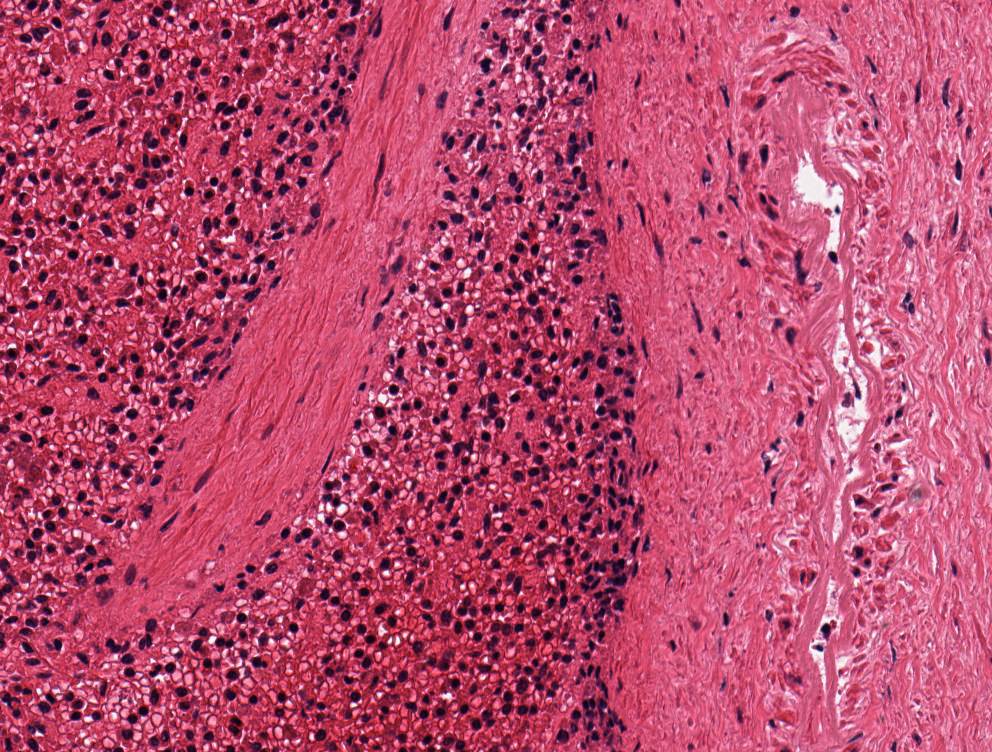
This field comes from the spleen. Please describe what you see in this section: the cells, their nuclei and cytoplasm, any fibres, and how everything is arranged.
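So across the left two-thirds you've got sheets of closely packed small rounded cells, and the right third is dense pink fibrous tissue. The cells in those sheets have small, round, darkly stained nuclei, and a lot of them show clear to pale cytoplasm with sharply outlined cell borders. Over in the fibrous tissue there are just sparse spindle-shaped nuclei scattered among wavy pink fibres.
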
